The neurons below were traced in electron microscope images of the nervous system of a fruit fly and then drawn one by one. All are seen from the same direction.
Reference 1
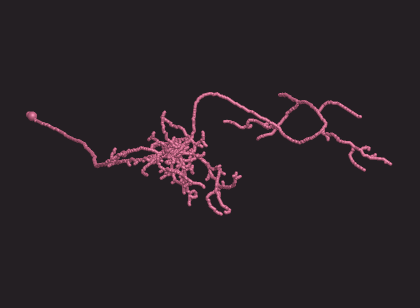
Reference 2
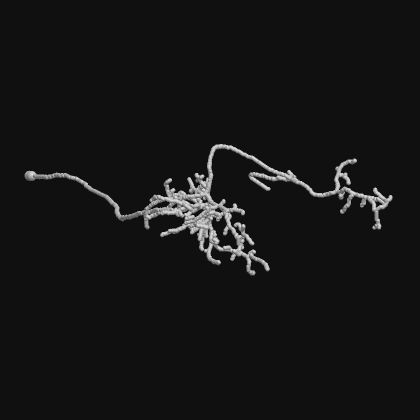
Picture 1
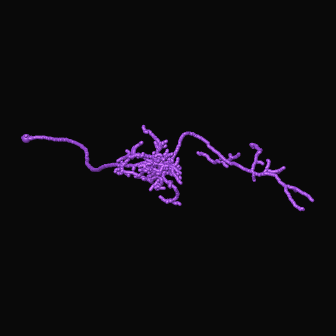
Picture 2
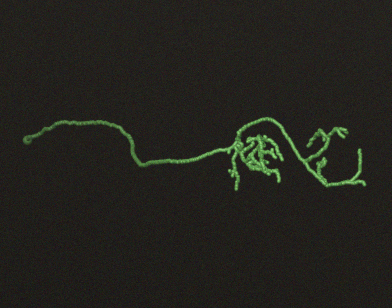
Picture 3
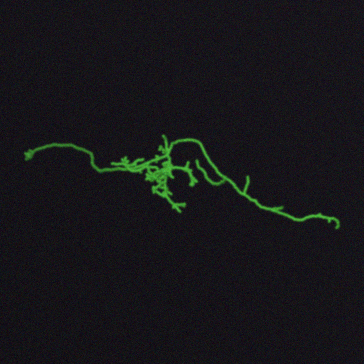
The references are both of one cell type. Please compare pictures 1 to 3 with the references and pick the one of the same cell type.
1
